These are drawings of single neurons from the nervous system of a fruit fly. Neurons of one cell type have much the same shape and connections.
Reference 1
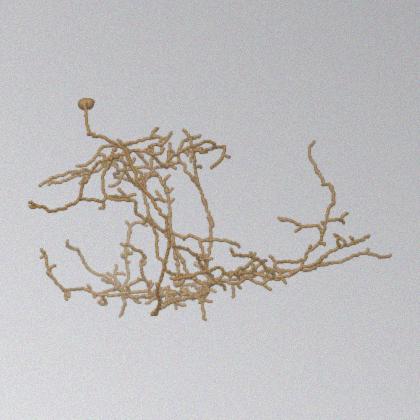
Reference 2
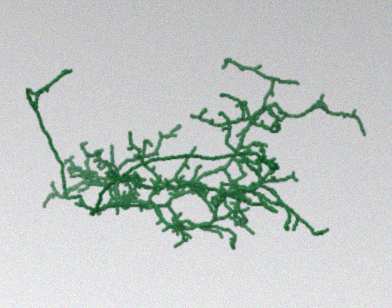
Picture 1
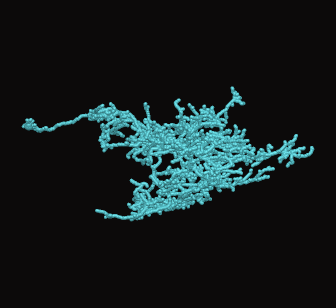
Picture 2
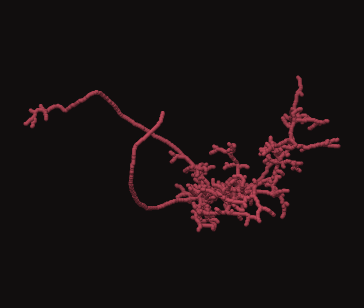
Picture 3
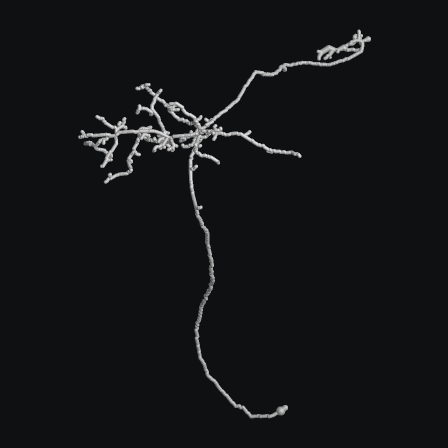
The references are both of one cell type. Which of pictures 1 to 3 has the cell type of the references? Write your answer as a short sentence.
Picture 2 is of the same cell type.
